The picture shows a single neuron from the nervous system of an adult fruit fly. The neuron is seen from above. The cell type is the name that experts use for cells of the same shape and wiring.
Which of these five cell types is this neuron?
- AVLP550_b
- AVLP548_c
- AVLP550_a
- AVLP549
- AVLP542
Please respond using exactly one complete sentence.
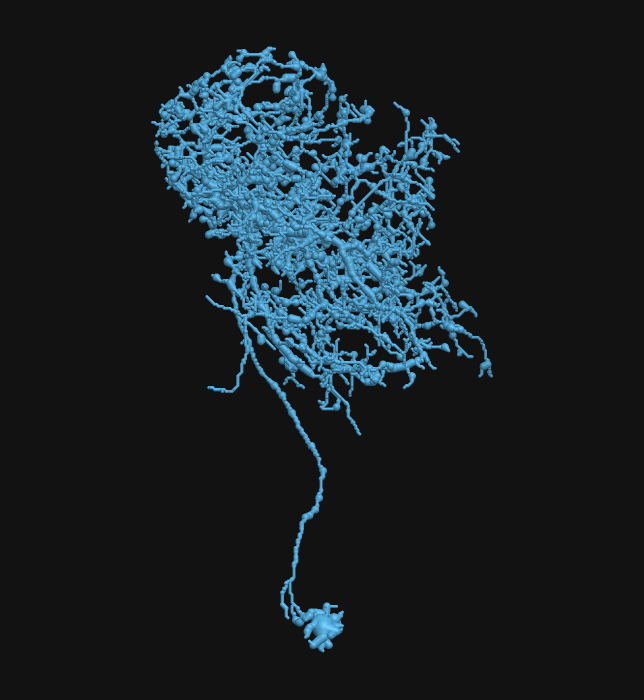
This neuron represents the cell type AVLP542.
